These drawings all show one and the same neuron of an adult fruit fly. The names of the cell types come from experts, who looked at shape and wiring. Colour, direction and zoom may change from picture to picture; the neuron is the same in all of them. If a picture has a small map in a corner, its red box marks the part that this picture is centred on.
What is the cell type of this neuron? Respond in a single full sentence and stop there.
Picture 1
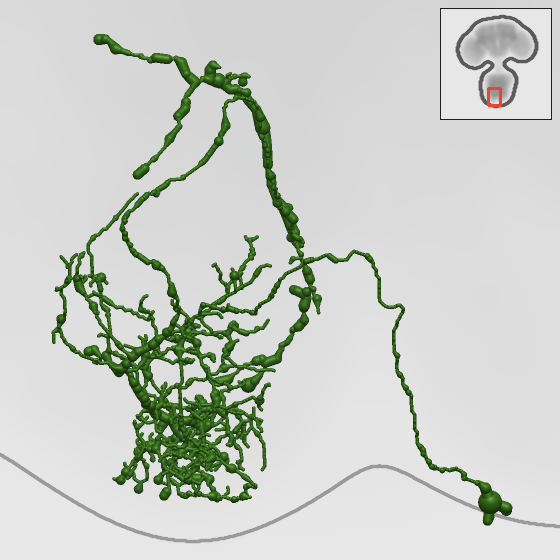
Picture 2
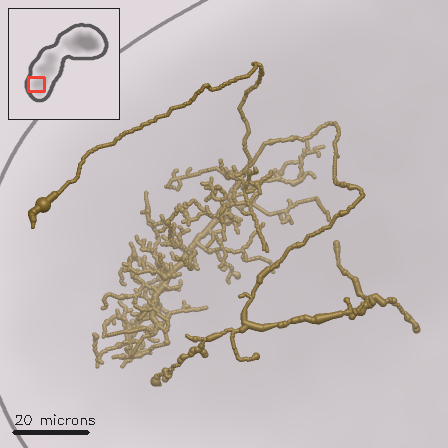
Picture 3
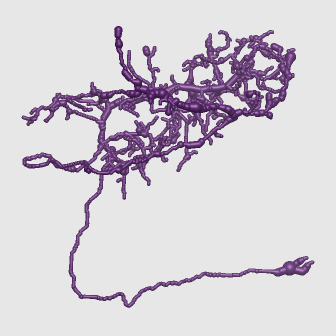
On the level of cell type, this neuron is IN14A015.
